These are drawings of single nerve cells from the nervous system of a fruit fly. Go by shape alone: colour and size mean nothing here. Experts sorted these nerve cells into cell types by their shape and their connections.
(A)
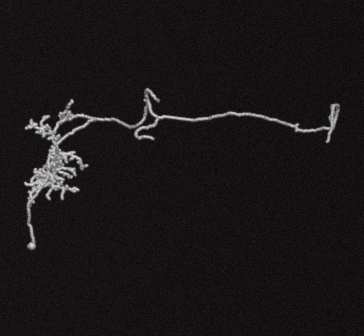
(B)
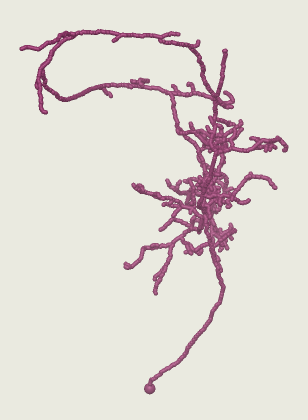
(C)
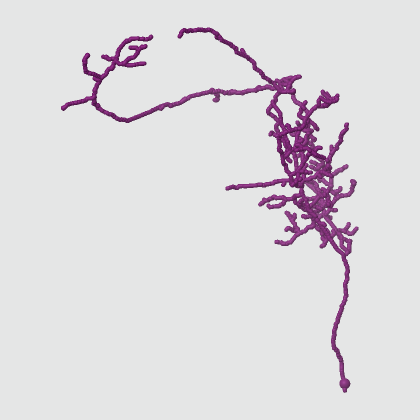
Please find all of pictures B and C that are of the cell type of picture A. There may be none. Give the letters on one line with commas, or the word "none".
B, C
